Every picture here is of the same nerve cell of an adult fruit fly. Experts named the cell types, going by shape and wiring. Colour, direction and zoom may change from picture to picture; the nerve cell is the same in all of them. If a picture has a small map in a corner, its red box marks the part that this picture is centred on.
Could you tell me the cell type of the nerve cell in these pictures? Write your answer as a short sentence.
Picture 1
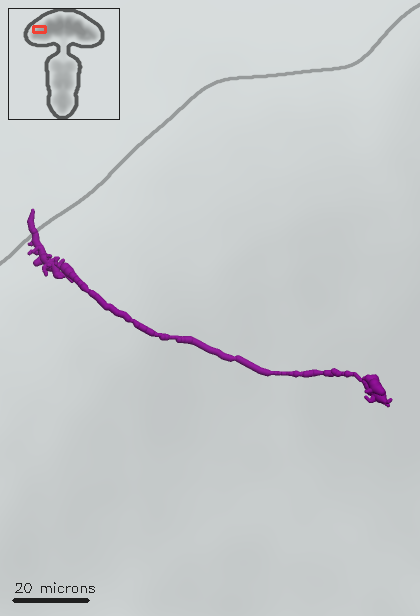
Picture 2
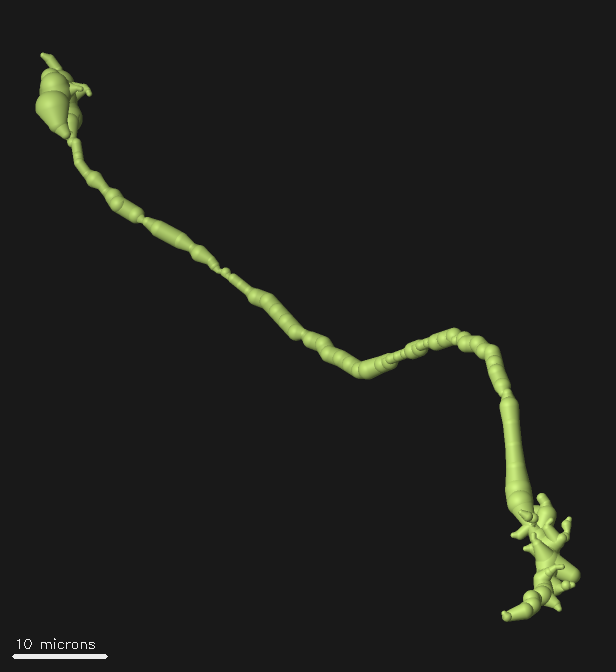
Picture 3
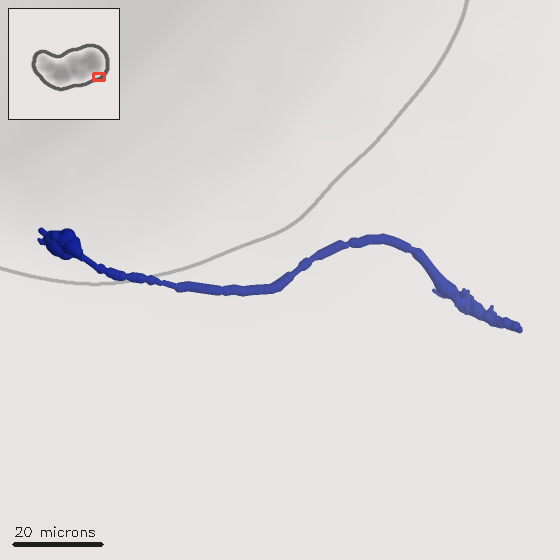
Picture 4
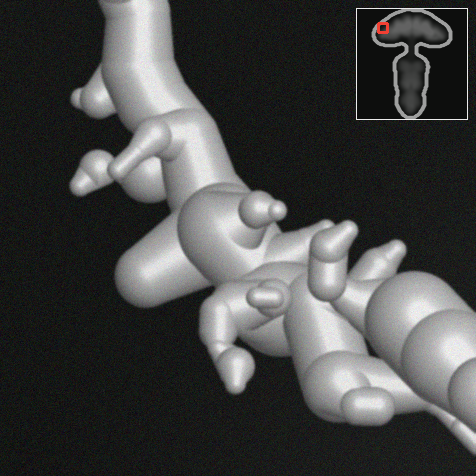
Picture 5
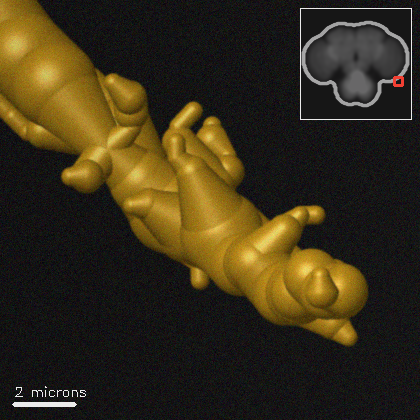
The cell type is L2.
